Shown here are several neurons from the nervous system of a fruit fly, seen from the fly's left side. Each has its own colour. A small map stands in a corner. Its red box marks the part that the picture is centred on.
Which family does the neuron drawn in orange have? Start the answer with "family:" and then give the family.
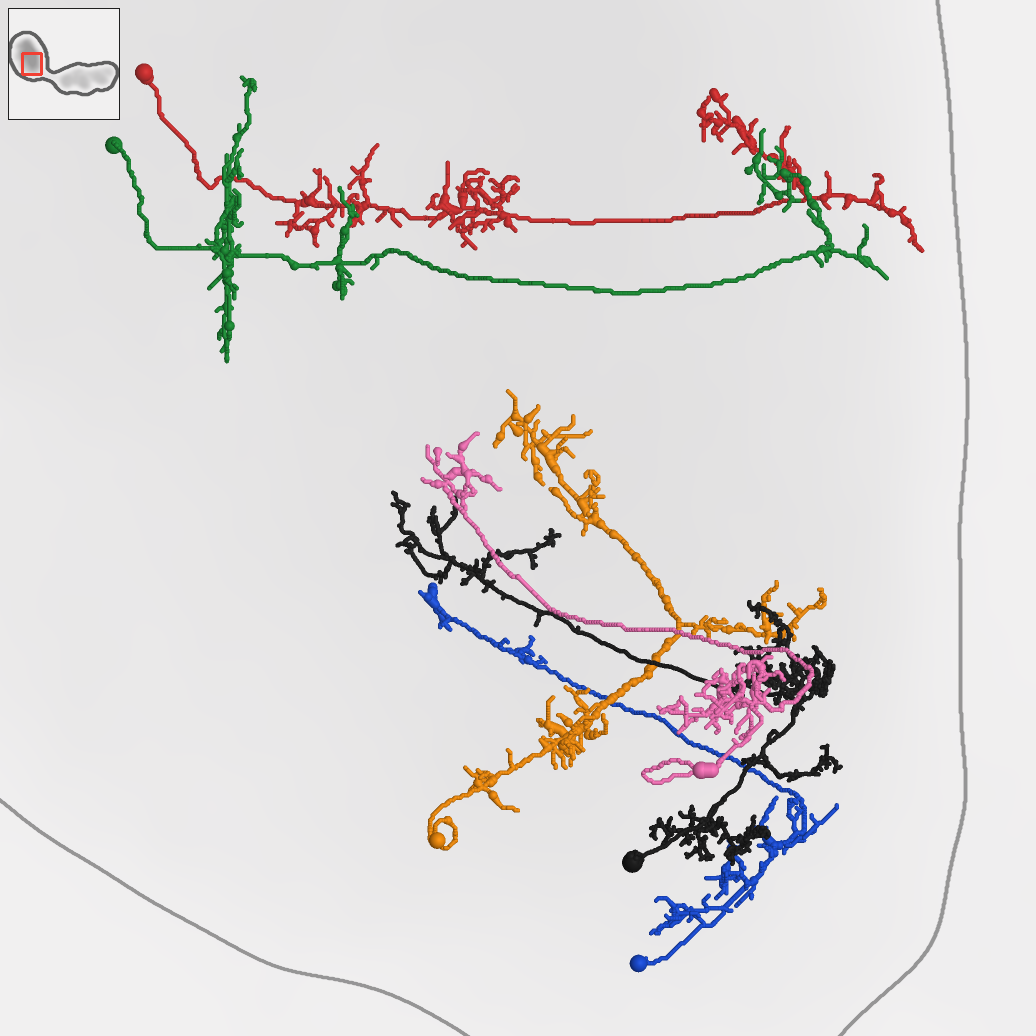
family: TmY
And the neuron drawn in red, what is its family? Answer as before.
family: TmY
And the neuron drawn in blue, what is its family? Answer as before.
family: Tm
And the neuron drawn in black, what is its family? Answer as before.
family: TmY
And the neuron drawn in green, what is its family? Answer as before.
family: TmY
